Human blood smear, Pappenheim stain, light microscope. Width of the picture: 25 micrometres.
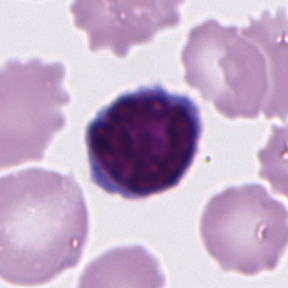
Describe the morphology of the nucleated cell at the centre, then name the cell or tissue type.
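Along the lower-left edge of the cell the cytoplasm is most visible. The chromatin is dark purple and coarsely clumped. No distinct nucleolus is visible in the nucleus. No granules are seen in the cytoplasm. The cell is a typical lymphocyte.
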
